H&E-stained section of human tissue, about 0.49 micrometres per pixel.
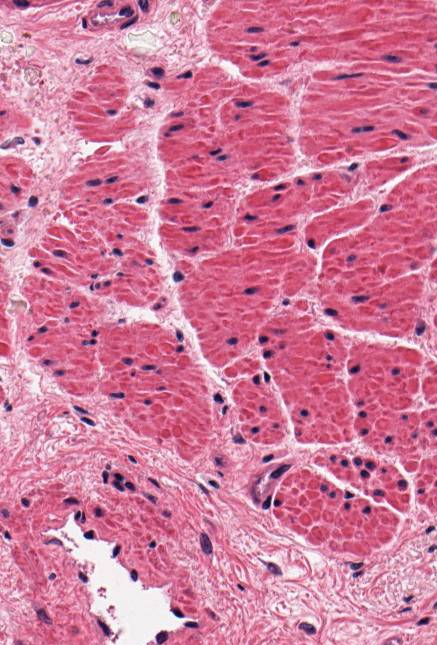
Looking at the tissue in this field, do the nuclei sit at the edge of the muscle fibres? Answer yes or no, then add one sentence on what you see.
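No. The muscle nuclei lie centrally within the cell profiles.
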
